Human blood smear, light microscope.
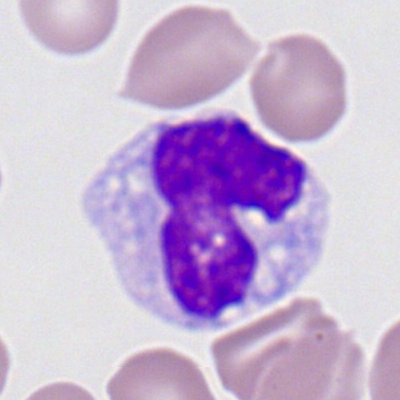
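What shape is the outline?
Roughly round, I'd say, with a slightly uneven edge.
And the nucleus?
Deeply notched, it seems, on its right side.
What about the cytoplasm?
Pale grey-blue, holding several small clear vacuoles.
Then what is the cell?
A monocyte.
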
